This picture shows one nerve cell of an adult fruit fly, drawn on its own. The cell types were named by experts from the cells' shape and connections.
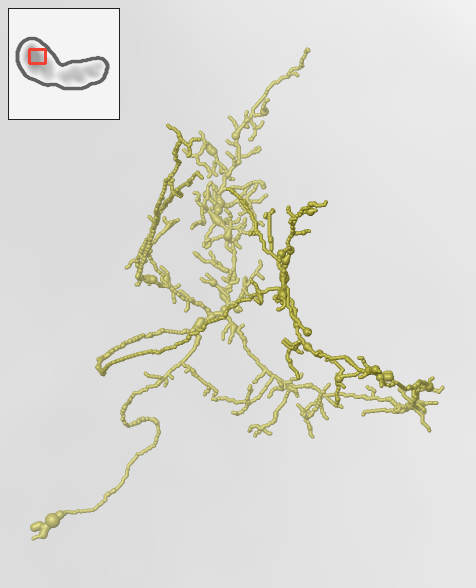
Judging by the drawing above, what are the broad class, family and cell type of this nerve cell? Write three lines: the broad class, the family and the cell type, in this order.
central-brain intrinsic neuron
hemilineage SLPa&l1_anterior
CB3932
